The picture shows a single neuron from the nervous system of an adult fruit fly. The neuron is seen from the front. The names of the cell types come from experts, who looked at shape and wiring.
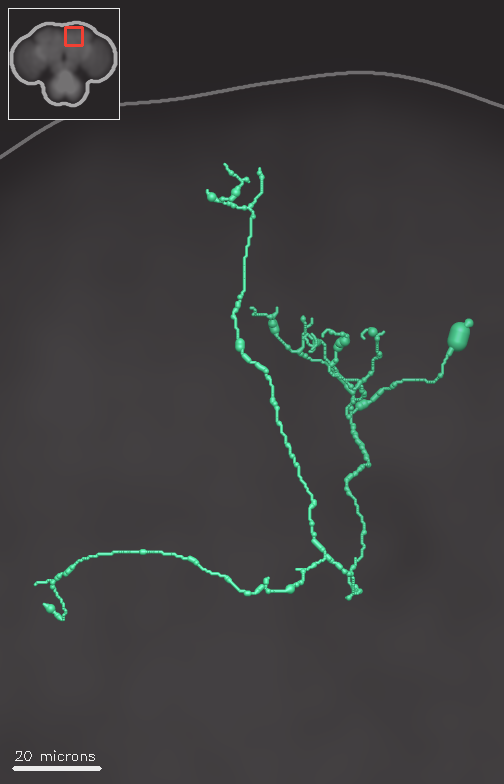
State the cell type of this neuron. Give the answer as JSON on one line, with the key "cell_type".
{"cell_type": "KCab-s"}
